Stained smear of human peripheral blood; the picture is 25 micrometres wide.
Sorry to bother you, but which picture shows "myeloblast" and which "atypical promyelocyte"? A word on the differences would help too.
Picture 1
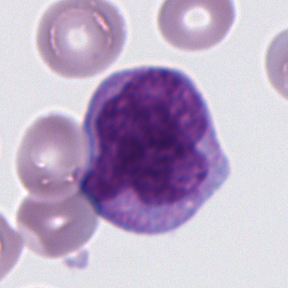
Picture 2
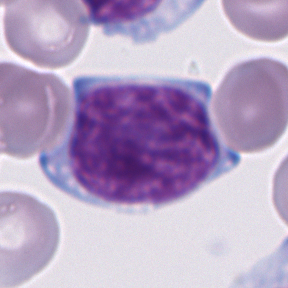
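Atypical promyelocyte in picture 1; myeloblast in picture 2. Picture 1: cell about 14 micrometres across. Nucleus large, notched at its lower edge, giving a folded, kidney-like shape; placed toward upper left. Wider band of cytoplasm below and to the right. Cytoplasm pale greyish-lilac, holding fine, faint pinkish-purple granules like dust. Picture 2: outline angular, pointed corners jutting out at lower left and lower right. Nucleus a single rounded mass, about 13 by 11 micrometres, without lobes or a deep indentation. Chromatin purple, finely clumped and streaky rather than solid dark blocks. Cytoplasm a narrow pale blue rim around the nucleus.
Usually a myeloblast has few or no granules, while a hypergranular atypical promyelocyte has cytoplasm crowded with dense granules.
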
